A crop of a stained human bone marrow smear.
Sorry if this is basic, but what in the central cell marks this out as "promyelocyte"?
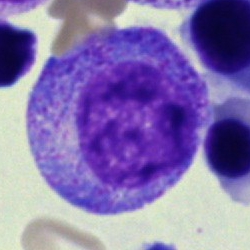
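See how the nucleus sits off-centre, toward the right side of the cell.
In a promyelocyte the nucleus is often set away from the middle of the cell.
This placement fits. The cytoplasm is scattered with numerous fine reddish-purple granules.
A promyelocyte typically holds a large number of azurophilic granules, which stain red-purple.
These granules agree well. The cytoplasm is blue, with a paler area beside the nucleus on its left.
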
